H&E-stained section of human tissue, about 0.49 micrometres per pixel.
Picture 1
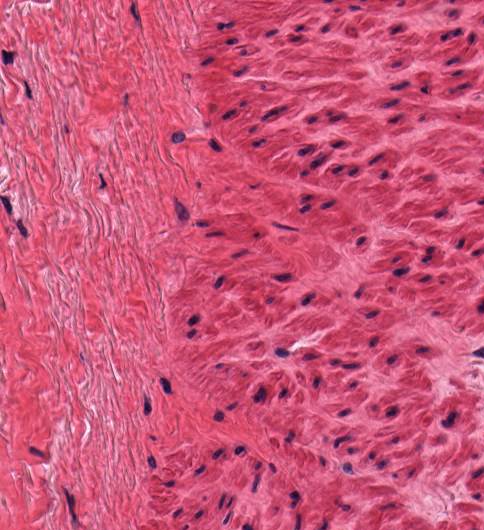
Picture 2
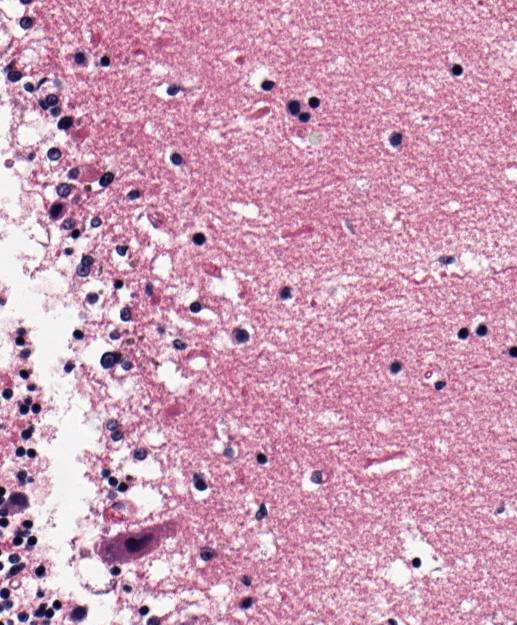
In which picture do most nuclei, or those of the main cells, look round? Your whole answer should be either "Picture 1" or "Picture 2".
Picture 2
